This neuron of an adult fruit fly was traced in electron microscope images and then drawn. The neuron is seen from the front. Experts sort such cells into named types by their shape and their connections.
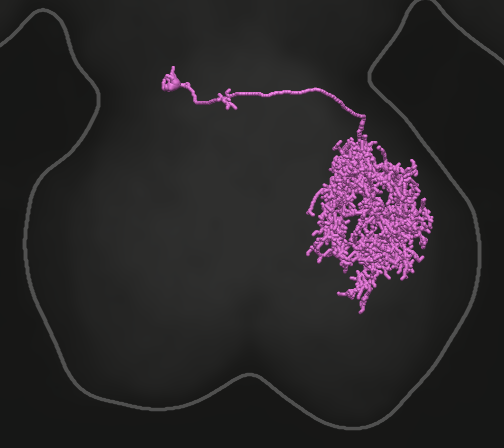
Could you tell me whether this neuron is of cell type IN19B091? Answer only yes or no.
no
